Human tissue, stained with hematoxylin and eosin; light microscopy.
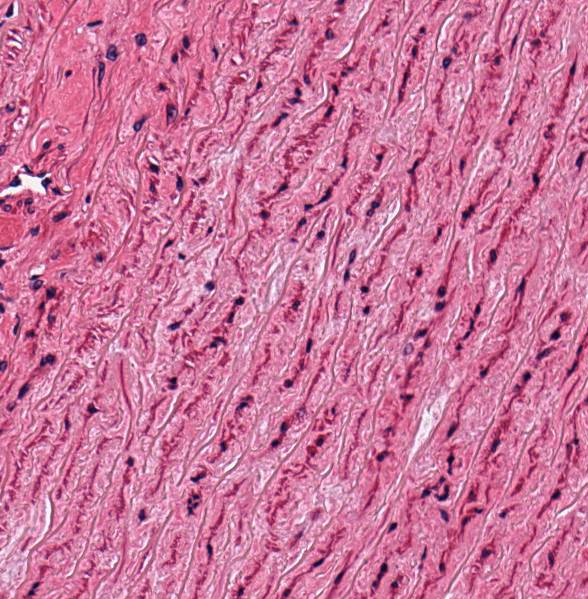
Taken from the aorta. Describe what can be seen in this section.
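First, the fibres: pink, parallel, and slanting steeply from lower left to upper right across most of the field. Second, the nuclei: dark purple and elongated, each lying lengthwise along a fibre. Third, their distribution: scattered fairly evenly through the whole field. Fourth, the spaces between: pale, wavy clefts separate one fibre from the next.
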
